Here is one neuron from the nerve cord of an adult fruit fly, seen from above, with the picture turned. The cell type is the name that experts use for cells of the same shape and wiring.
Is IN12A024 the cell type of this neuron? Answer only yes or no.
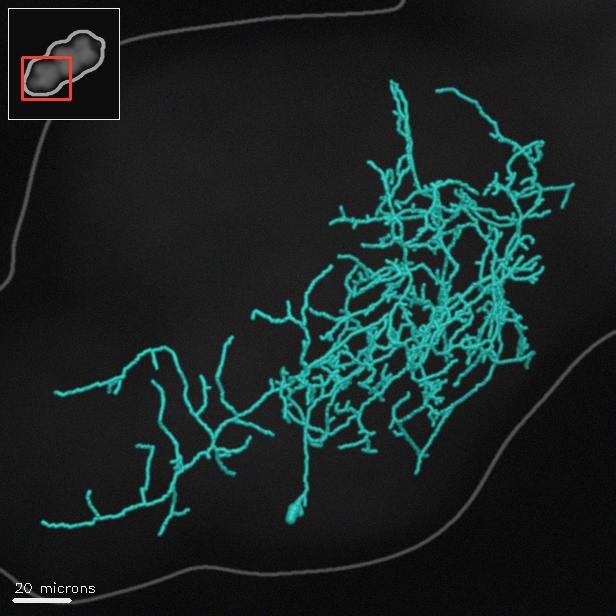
yes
